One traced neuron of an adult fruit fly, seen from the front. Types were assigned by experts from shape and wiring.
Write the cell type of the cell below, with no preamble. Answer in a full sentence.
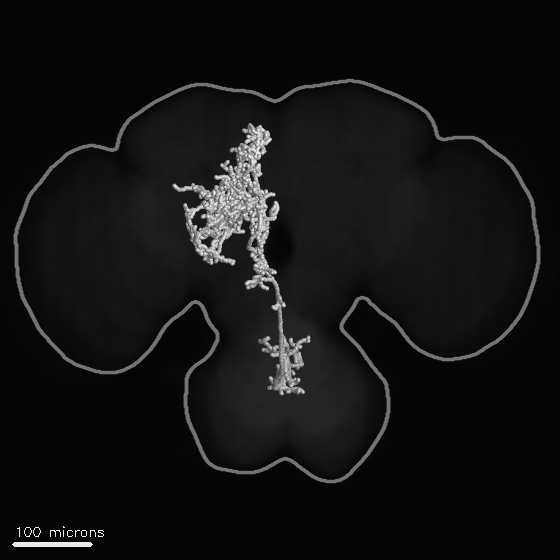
The cell type is DNp54.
